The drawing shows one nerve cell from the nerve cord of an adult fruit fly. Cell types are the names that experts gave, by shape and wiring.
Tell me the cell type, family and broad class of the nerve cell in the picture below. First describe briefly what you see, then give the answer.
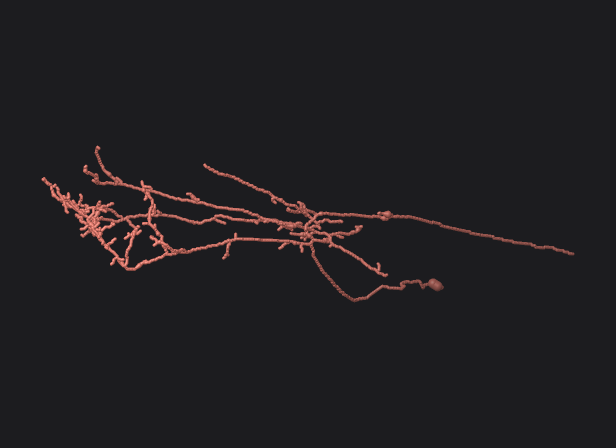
The picture shows dozens of branch ends. In this view it is more than twice as wide as it is tall. The cell type is AN08B109. Its family is hemilineage 08B. This is an ascending neuron.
